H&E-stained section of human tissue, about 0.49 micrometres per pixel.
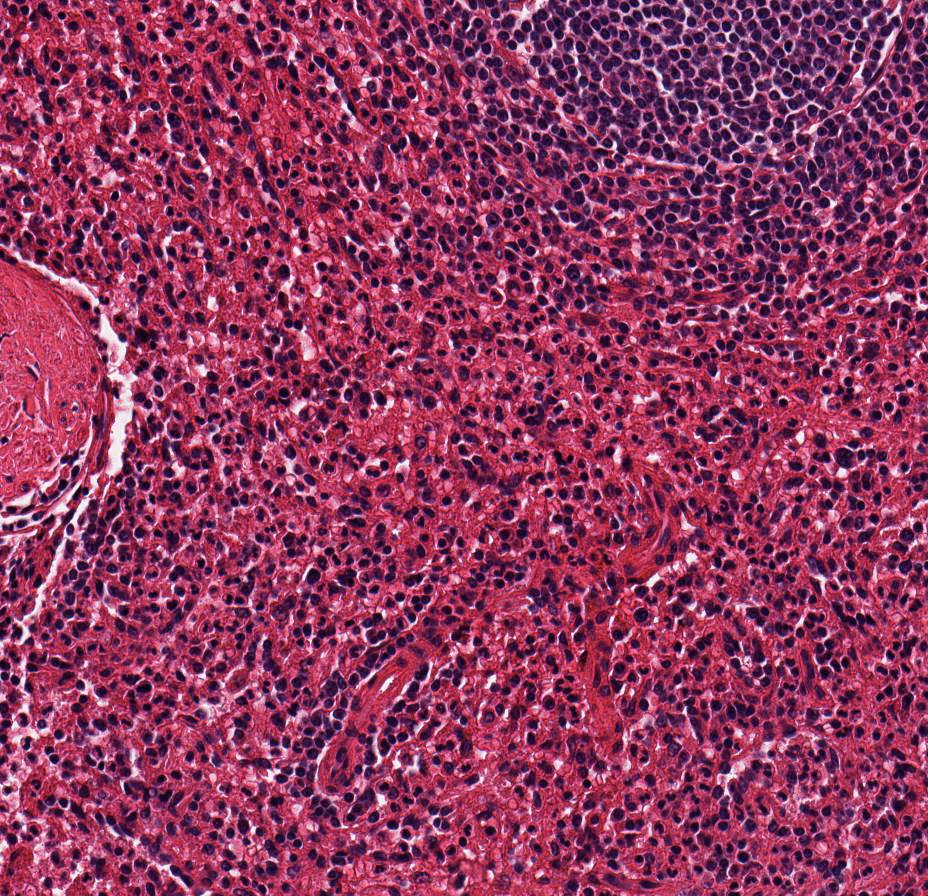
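Spleen, haematoxylin and eosin. Dense sheet of cells across the whole field; no epithelium or glands. Top right corner: cells more closely packed, area darker and bluer. Lower middle: thin pink fibrous streaks with elongated nuclei, running obliquely. Left edge, slightly above middle: rounded pink fibrous structure, cut off by the picture border.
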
